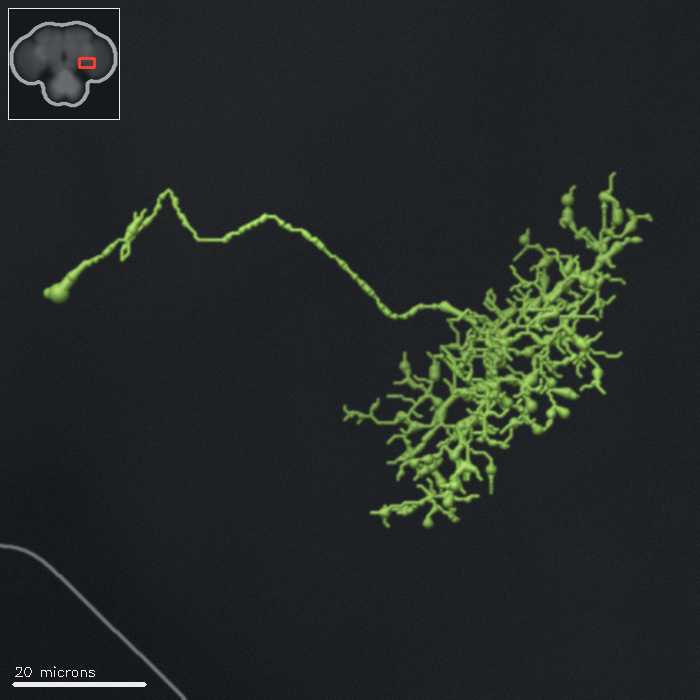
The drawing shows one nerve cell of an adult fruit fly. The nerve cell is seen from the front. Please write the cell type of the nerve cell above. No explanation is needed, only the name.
Li25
